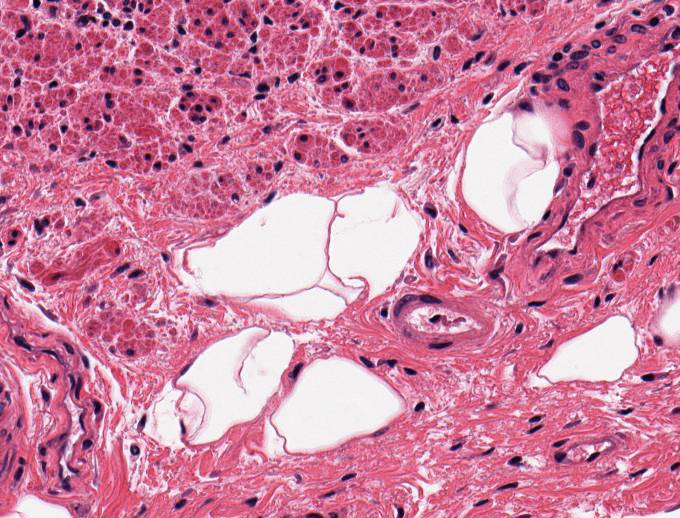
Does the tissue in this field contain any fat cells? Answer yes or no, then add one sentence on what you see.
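Yes. A cluster of empty, clear, polygonal fat cell spaces lies in the centre of the field.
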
